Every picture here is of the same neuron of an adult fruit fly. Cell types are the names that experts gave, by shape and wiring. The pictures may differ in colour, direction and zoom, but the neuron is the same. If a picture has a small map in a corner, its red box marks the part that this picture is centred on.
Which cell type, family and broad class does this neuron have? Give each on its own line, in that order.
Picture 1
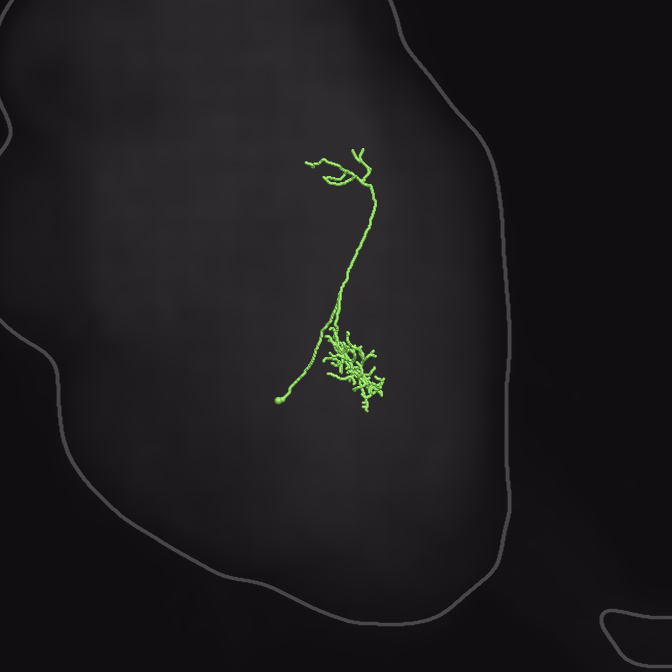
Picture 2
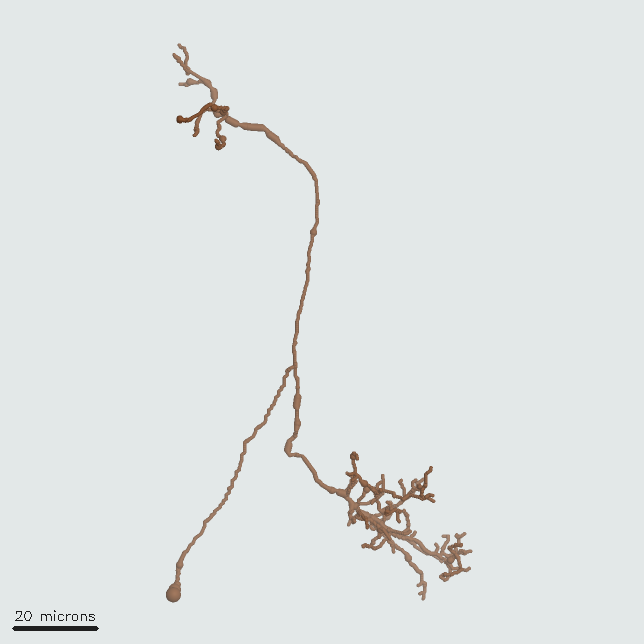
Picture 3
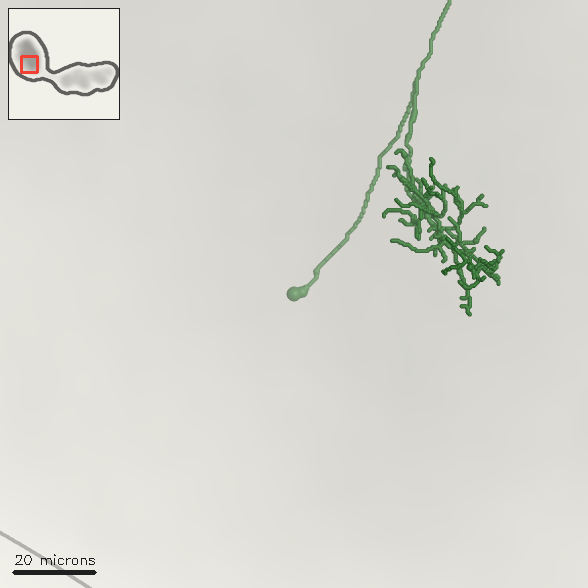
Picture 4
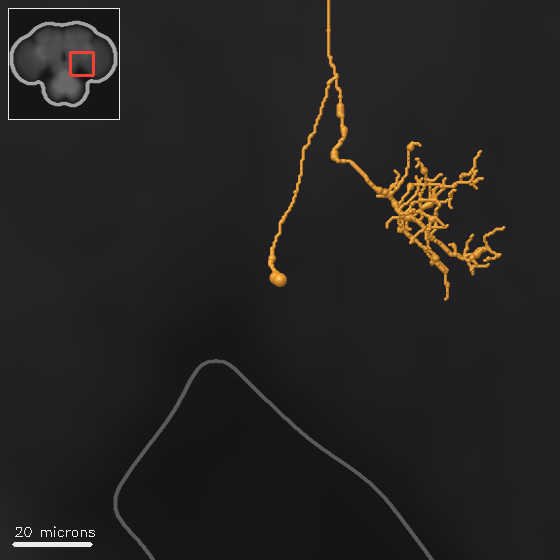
LC13
LC
visual projection neuron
